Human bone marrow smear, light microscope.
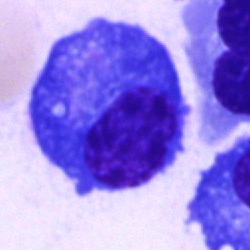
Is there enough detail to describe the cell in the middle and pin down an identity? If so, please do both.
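Let me see: the outline is roughly round, though the edge is slightly irregular. The nucleus sits eccentrically, toward the lower right. In the left part of the cytoplasm there's a single small clear vacuole. I can't make out any distinct granules. So this is a plasma cell.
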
